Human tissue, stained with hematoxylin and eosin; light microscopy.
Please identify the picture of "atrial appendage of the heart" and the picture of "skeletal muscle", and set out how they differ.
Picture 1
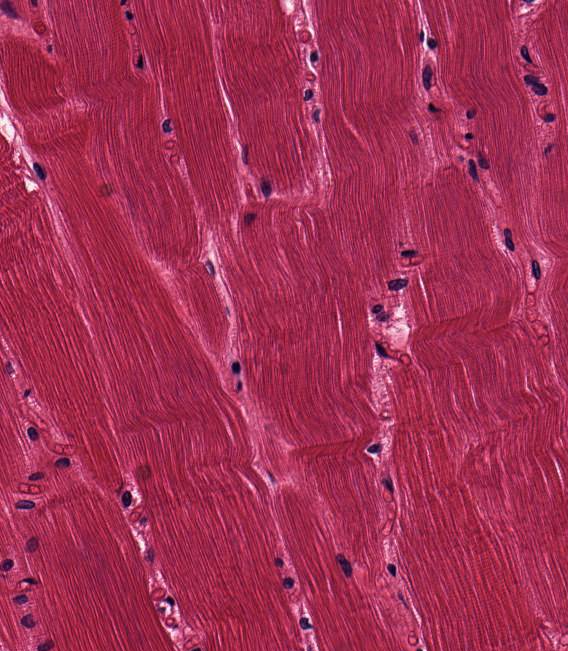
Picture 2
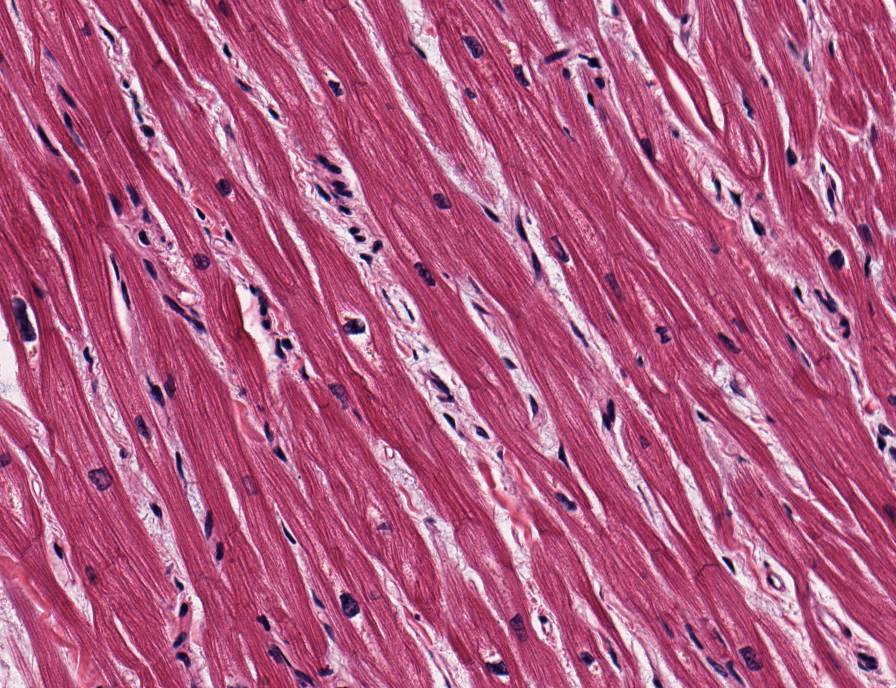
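So, picture 2 is the atrial appendage of the heart and picture 1 is skeletal muscle. The skeletal muscle has broad, unbranched fibres crossing the field, with dark blue elongated nuclei at the fibre edges rather than in the centres. Narrow pale clefts of connective tissue between them hold scattered small nuclei. The heart fibres run parallel, upper left to lower right across the field, branching and joining neighbours. Their cytoplasm is deep pink with fine lengthwise fibrils, and thin, pale, loose stroma between them holds small dark elongated nuclei.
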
